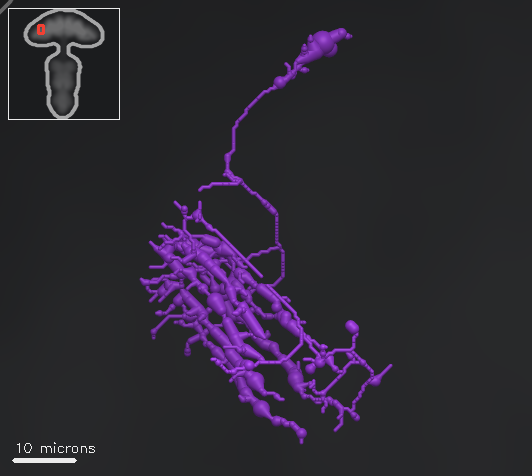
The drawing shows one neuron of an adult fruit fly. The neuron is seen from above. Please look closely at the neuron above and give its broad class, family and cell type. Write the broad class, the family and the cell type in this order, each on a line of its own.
optic-lobe intrinsic neuron
Dm
Dm9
